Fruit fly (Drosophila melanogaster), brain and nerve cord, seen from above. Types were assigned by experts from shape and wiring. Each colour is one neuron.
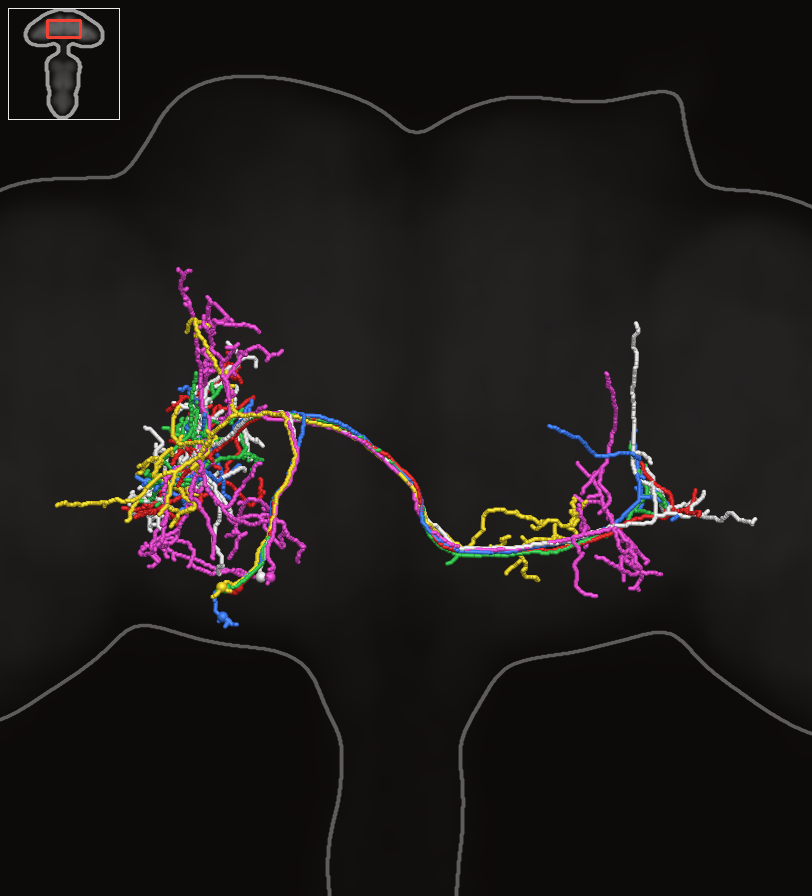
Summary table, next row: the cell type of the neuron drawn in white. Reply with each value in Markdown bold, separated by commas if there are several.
**CB2585**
